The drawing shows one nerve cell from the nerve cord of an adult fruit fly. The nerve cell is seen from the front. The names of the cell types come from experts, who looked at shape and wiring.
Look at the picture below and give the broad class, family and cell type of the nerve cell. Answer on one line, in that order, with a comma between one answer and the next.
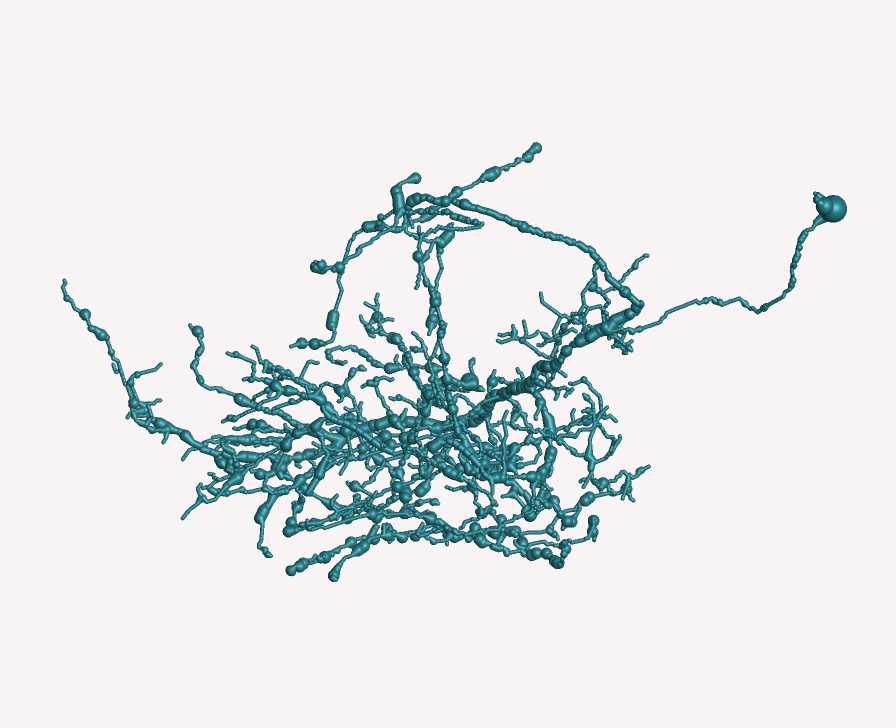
nerve-cord intrinsic neuron, hemilineage 01A, IN01A032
